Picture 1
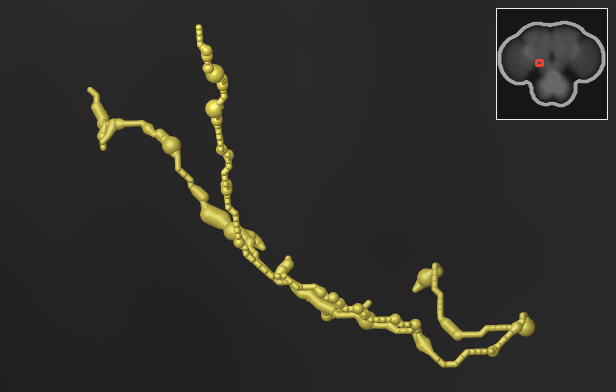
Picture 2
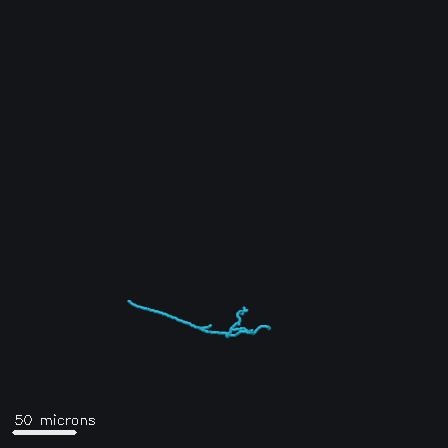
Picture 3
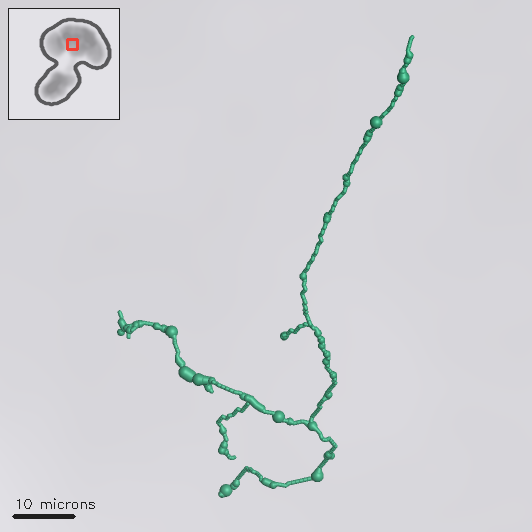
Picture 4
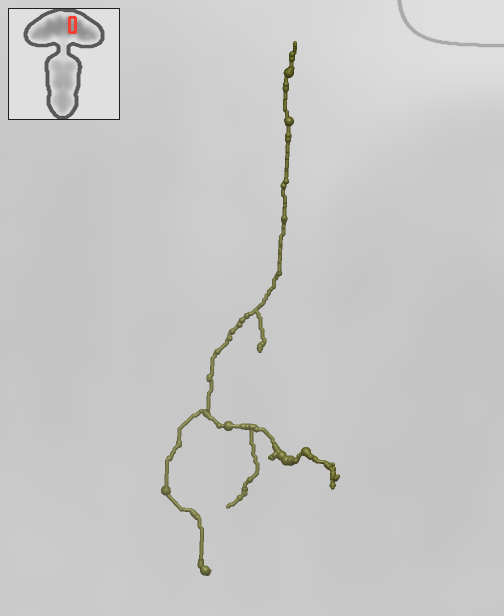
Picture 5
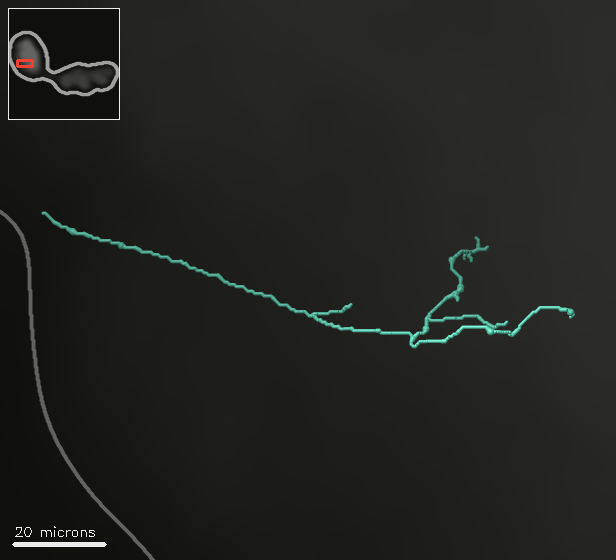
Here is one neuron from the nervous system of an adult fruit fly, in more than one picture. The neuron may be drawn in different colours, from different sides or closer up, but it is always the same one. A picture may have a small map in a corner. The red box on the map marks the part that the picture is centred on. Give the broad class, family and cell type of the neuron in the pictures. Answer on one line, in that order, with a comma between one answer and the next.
sensory neuron entering the brain, class mechanosensory, JO-mz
